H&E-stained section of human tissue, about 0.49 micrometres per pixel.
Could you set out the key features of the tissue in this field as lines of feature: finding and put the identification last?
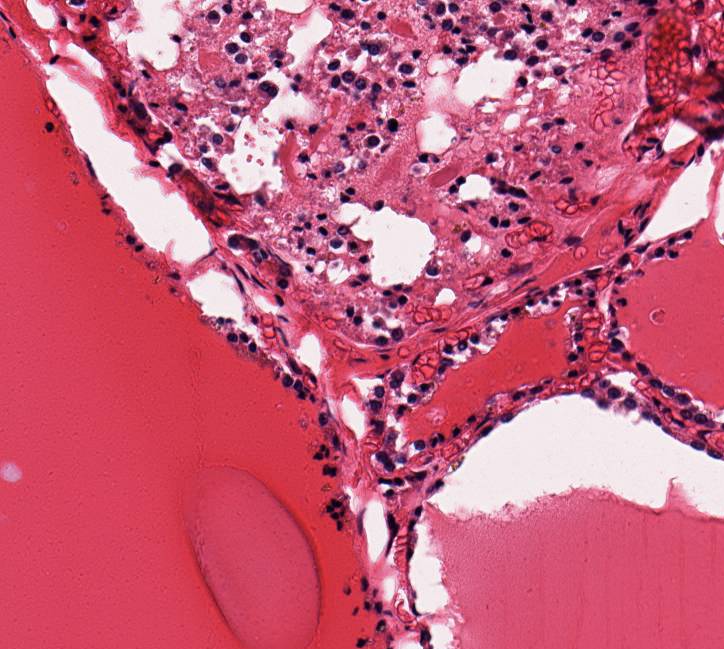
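Follicle: one large, colloid-filled, most of the left half
Colloid: homogeneous pink
Lining: single layer, flattened to low cuboidal, dark nuclei
Upper middle: loose crowd of small round dark nuclei in pale pink granular material
Lower left colloid: oval area, paler pink than around it
Name: thyroid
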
